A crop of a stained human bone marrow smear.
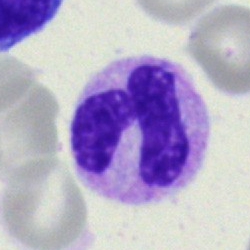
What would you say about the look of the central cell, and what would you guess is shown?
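Notice the nucleus: two elongated lobes lying side by side. They join near the top, with a pale gap between them below. Its chromatin is dark purple and coarsely clumped. Fine, faint pinkish granules sit in the cytoplasm. This is a band neutrophil.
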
